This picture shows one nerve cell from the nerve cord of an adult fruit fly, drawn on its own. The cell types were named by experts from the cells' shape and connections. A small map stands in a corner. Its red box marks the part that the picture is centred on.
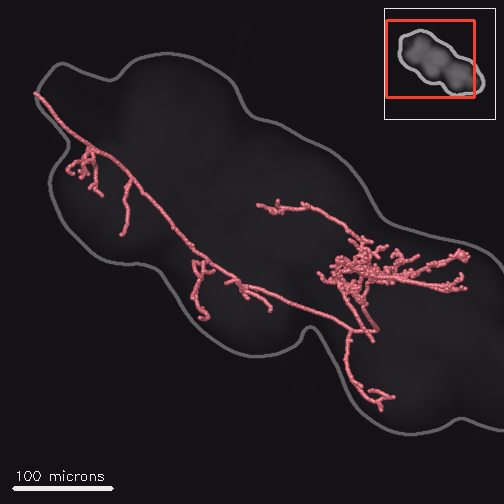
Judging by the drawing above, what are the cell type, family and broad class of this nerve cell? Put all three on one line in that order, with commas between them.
AN19B022, hemilineage 19B, ascending neuron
